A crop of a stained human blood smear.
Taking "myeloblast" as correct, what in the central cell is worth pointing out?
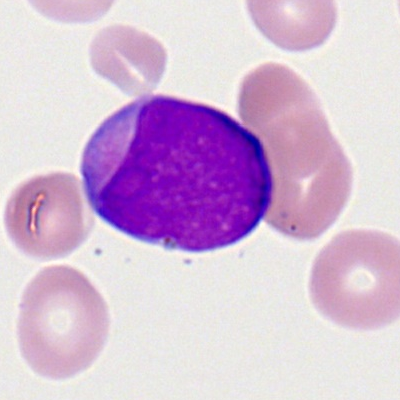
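Central cell: outline smooth and oval. Cytoplasm scant, pale blue-lavender, widest as a crescent on the left.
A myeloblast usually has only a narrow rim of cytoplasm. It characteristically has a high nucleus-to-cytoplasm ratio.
The scant crescent here goes with both. Chromatin finely stippled purple, with many small pale spots. None of these features sits against a myeloblast.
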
